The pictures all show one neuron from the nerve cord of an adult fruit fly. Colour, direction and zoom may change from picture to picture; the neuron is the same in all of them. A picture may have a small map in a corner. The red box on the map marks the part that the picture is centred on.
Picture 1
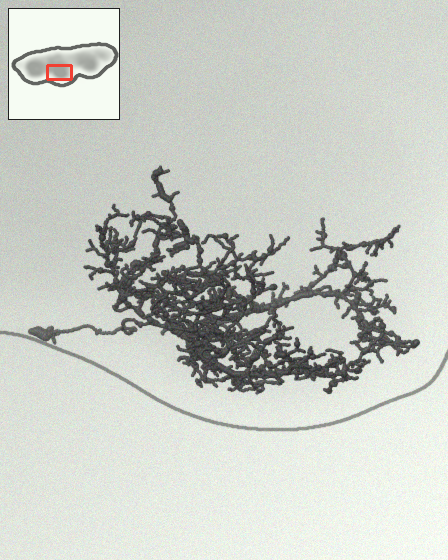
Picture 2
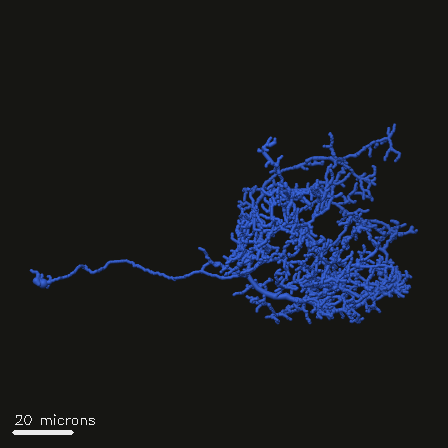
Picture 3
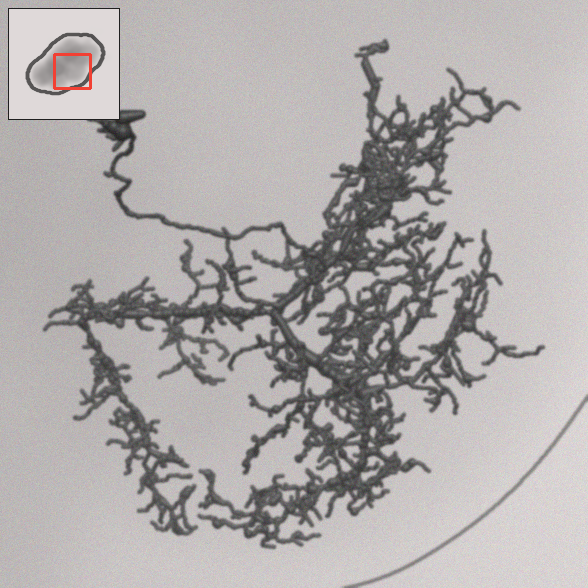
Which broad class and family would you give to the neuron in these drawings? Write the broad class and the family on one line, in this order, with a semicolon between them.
nerve-cord intrinsic neuron; hemilineage 14A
